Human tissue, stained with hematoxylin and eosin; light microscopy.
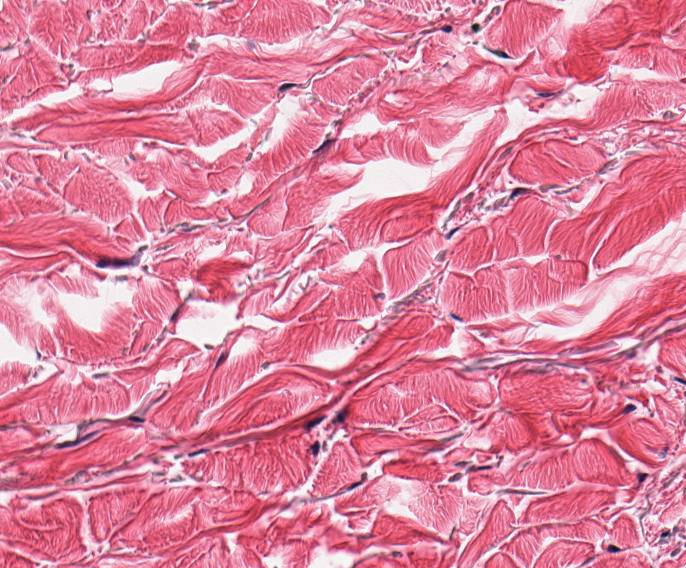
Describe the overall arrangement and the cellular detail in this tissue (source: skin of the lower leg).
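Start with the whole field: closely packed, bright pink fibres fill it, many slanting from lower left to upper right. Inside each fibre, fine parallel lines run along its length. Nuclei are few, small, dark and elongated, and most lie in the thin strands between the fibres rather than in their middle.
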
